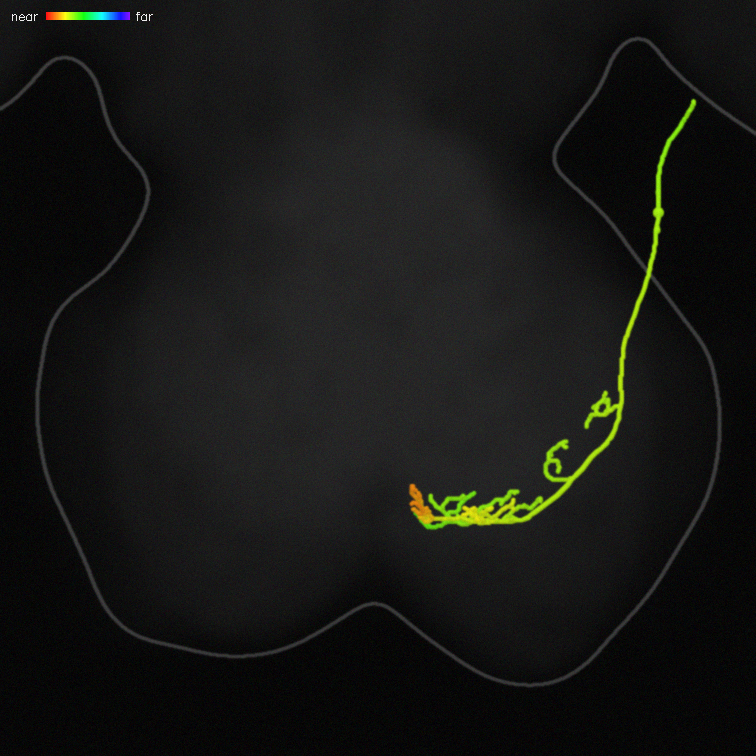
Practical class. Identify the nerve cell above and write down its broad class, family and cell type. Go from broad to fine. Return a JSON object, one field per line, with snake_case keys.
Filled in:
{
 "broad_class": "sensory neuron entering the nerve cord",
 "family": "class mechanosensory tactile",
 "cell_type": "SNta05"
}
